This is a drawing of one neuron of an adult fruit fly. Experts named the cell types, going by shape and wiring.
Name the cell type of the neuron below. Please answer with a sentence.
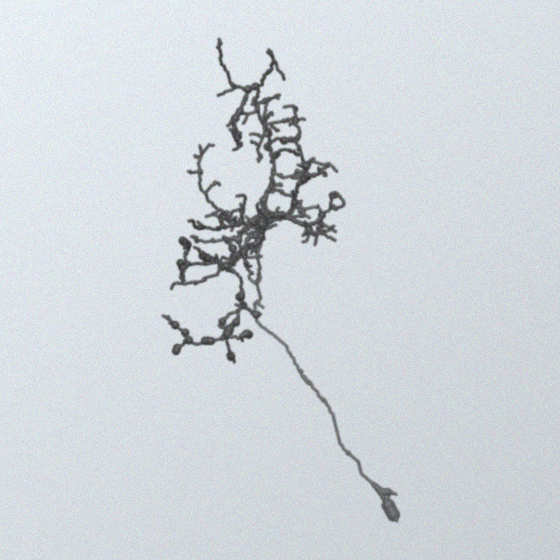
The cell type is IN20A.22A065.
